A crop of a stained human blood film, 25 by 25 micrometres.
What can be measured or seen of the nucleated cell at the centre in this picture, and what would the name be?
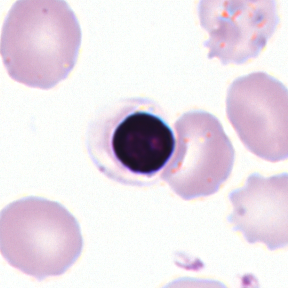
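What strikes me first is the smooth, roughly round outline of the cell. The nucleus sits off-centre, towards the right side, and the rim of cytoplasm is wider on its left than on its right. Its chromatin is very dark and dense, nearly black throughout. Measuring it, I find the nucleus round in outline and about 5 micrometres across. This cell is a normoblast.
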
